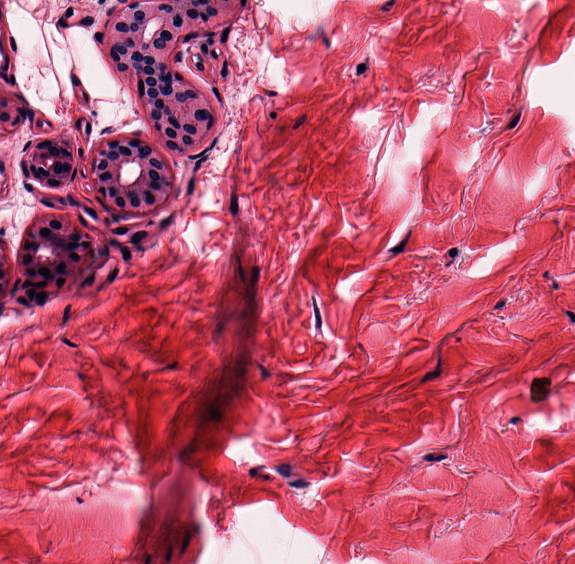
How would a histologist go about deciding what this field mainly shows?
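The answer is dermis. First, dense pink collagen fills most of the field, with epithelial tubules kept to the upper left corner. Second, the collagen lies in thick wavy bundles running in many different directions. Third, only sparse, small, dark spindle-shaped nuclei sit between the bundles. Fourth, no fat cells appear anywhere.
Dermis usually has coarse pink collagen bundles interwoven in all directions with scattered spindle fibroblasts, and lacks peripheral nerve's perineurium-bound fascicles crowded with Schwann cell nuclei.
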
